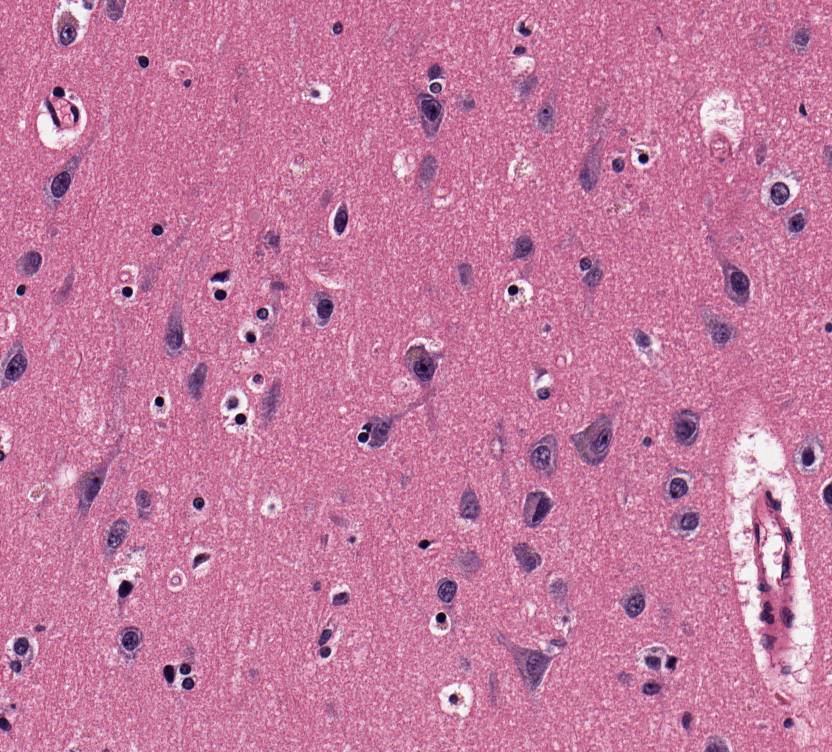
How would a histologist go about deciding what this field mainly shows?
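Answer: cerebral cortex. Its background is a finely granular pink feltwork, with no epithelium or glands.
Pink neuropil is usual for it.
Large neurons with triangular cell bodies are scattered across the whole field.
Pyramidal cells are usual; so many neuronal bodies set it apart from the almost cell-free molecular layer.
Many small cells with round, dense dark nuclei lie between the neurons.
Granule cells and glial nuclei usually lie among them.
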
